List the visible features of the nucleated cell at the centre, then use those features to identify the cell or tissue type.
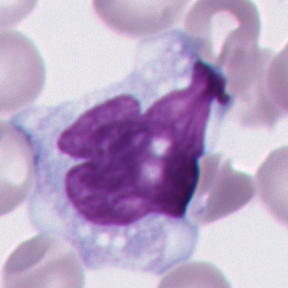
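Uneven bumps and corners, rather than a smooth curve, make the cell outline irregular. The nucleus is folded into several overlapping lobes. The cytoplasm is pale grey-blue. Two small clear spots lie over the nucleus, to the right of its middle. The nucleated cell at the centre is a monocyte.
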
